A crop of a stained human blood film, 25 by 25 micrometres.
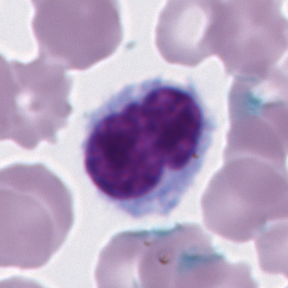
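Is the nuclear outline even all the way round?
No; a notch cuts into the nucleus from its lower right side.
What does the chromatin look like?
It is deep purple and coarsely clumped, and no nucleoli can be seen.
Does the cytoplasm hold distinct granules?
None are visible.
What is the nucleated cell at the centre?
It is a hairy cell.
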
